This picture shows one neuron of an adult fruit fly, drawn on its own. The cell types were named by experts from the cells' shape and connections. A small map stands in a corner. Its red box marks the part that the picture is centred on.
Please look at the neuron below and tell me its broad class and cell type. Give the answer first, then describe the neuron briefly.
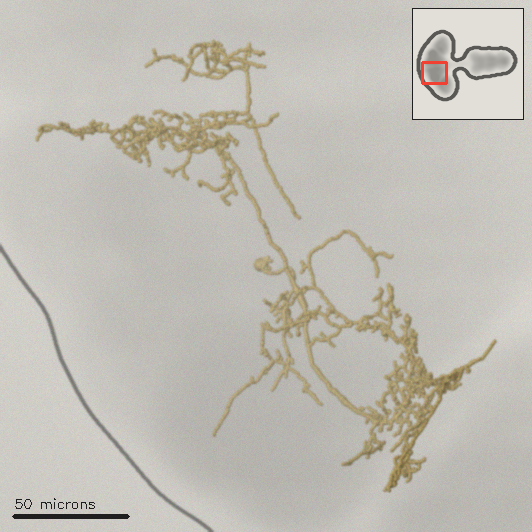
This is a central-brain intrinsic neuron. It is of cell type aMe24. It lies in the brain. By the scale bar it is about 200 microns wide in this view.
